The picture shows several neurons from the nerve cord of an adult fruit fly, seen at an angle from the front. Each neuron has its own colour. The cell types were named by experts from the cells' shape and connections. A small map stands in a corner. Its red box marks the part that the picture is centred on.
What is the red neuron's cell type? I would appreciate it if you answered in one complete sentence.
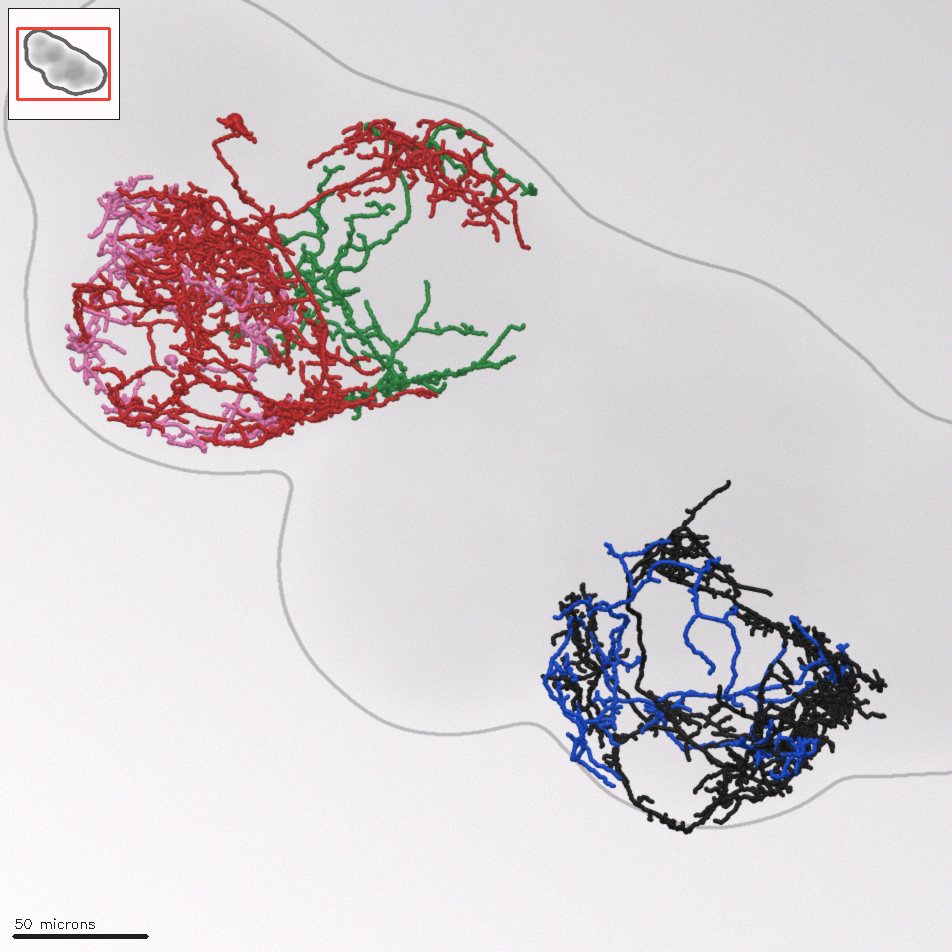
For this neuron, the cell type is INXXX035.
